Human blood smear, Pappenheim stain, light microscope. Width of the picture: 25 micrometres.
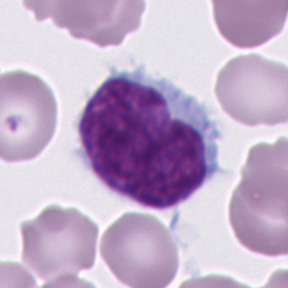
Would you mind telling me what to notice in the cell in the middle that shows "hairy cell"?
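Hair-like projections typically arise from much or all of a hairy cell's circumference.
In keeping with that, fine hair-like projections fringe this cell's surface, most plainly along its upper and right edges.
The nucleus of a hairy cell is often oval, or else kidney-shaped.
Here a shallow notch in the upper edge of the nucleus gives it a slightly kidney-like form, which also fits. The chromatin is dark purple with a mottled texture, neither very coarse nor uniformly smooth. Pale greyish-blue cytoplasm is widest on the upper right side of the nucleus. The cell measures about 13 by 11 micrometres and the nucleus about 12 by 9 micrometres, the nucleus filling about 80% of the cell's area.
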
